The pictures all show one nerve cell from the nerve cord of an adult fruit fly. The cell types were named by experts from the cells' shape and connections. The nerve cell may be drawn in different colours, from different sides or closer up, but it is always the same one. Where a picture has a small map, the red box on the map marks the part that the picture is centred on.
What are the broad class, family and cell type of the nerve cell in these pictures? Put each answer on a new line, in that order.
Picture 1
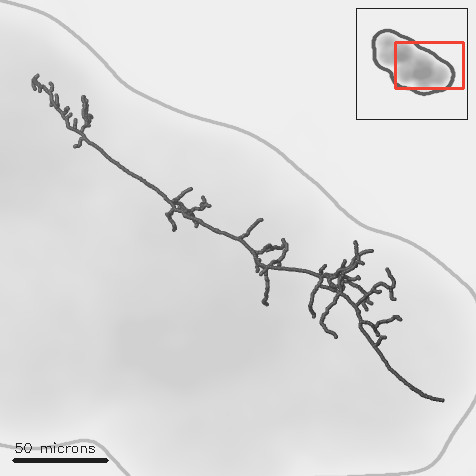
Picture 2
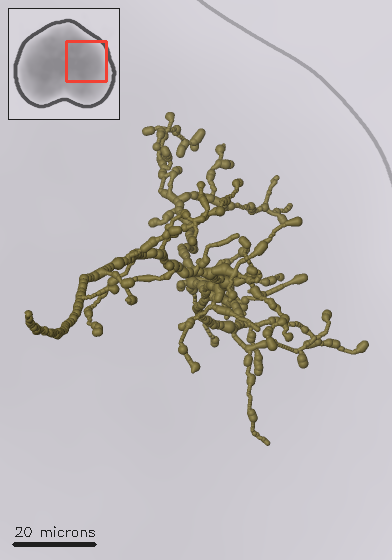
descending neuron
DNg
DNg38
